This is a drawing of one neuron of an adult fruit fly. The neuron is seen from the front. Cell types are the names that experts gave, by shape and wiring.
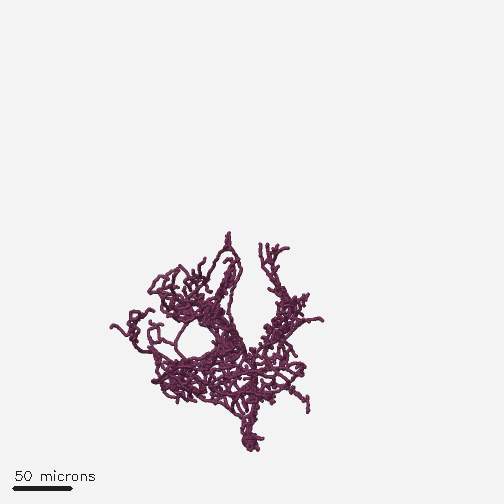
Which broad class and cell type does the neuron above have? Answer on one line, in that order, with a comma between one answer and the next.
central-brain intrinsic neuron, GNG701m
